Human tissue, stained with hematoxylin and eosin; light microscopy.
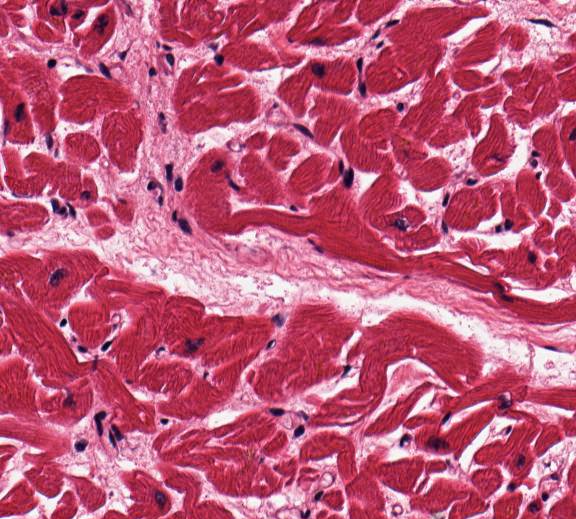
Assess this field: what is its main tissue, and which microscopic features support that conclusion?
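Myocardium, this one. What decides it is the branching: several fibres branch rather than running as straight, unbranched cylinders.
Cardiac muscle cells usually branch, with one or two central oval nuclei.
Here the nuclei are single and sit centrally. The cytoplasm is deeply eosinophilic, with faint longitudinal striations.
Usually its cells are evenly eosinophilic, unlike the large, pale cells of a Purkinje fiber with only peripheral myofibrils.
A pale band of loose fibrous connective tissue crosses the middle from the left edge toward the right, separating upper and lower groups of fibres.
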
